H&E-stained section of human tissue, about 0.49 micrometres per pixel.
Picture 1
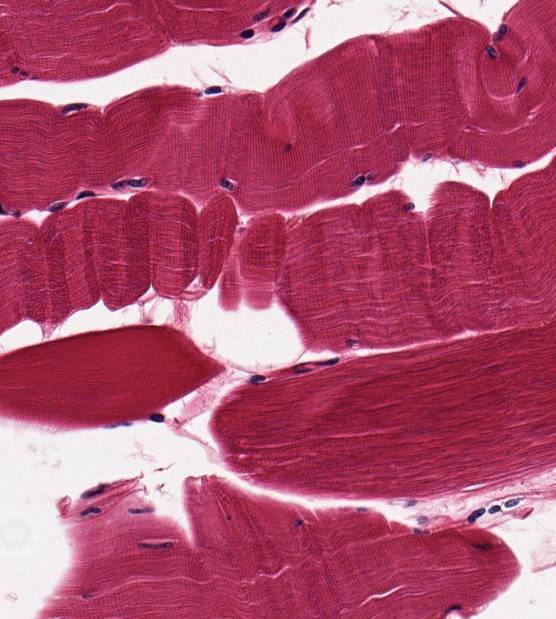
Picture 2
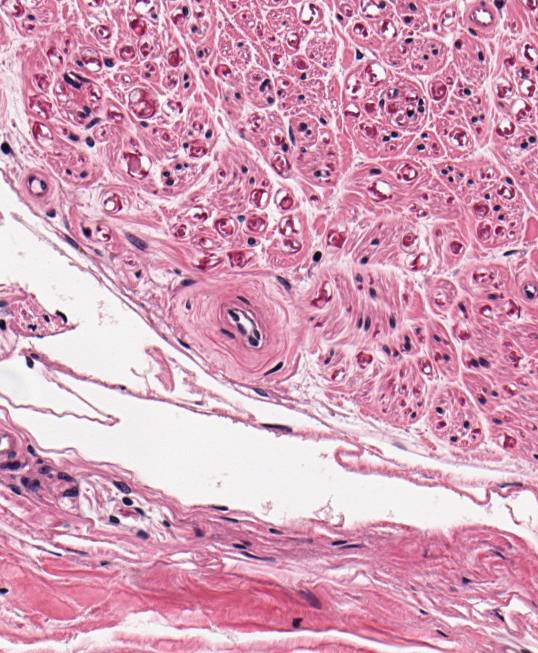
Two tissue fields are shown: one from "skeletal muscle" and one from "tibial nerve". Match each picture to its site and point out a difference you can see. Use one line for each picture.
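Picture 1 – skeletal muscle. Fine cross-striations run across the fibres, perpendicular to their length.
Picture 2 – tibial nerve. A small vessel with a thick wall of concentric smooth muscle and a narrow lumen lies near the centre of the field at the lower left edge of the clustered tissue.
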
